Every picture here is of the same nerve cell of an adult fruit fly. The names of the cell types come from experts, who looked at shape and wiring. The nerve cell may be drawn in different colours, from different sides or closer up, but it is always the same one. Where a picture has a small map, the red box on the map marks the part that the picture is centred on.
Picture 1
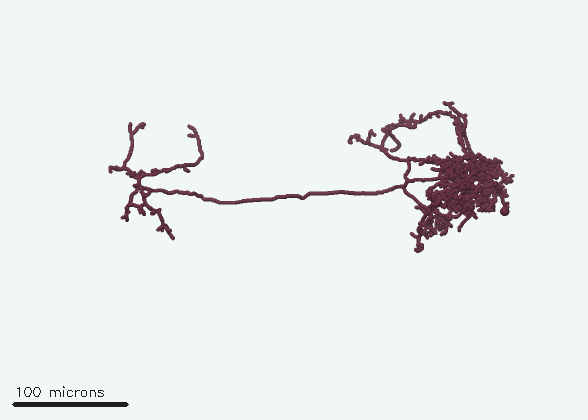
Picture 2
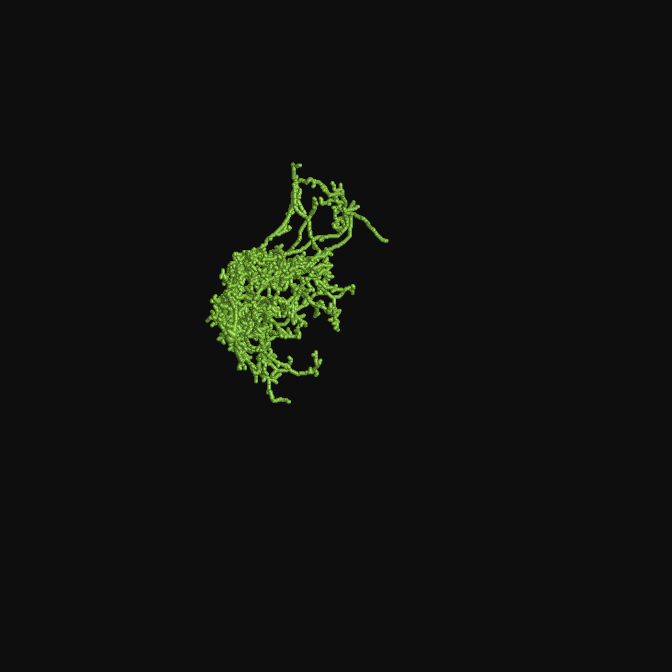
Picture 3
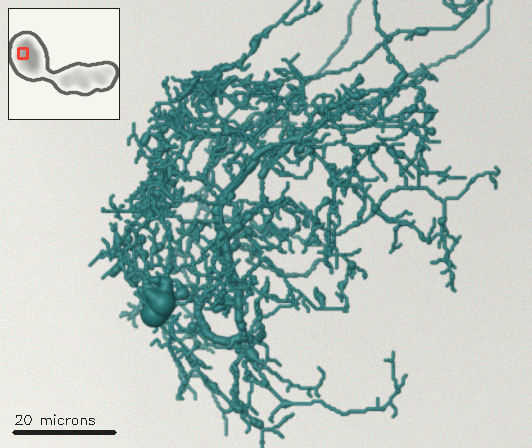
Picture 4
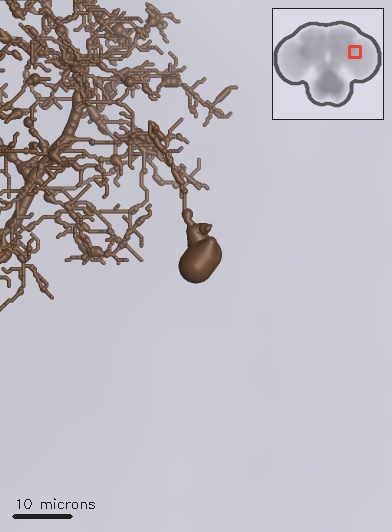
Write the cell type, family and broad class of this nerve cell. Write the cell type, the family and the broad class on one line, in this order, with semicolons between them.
AVLP157; hemilineage VLPl2_medial; central-brain intrinsic neuron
